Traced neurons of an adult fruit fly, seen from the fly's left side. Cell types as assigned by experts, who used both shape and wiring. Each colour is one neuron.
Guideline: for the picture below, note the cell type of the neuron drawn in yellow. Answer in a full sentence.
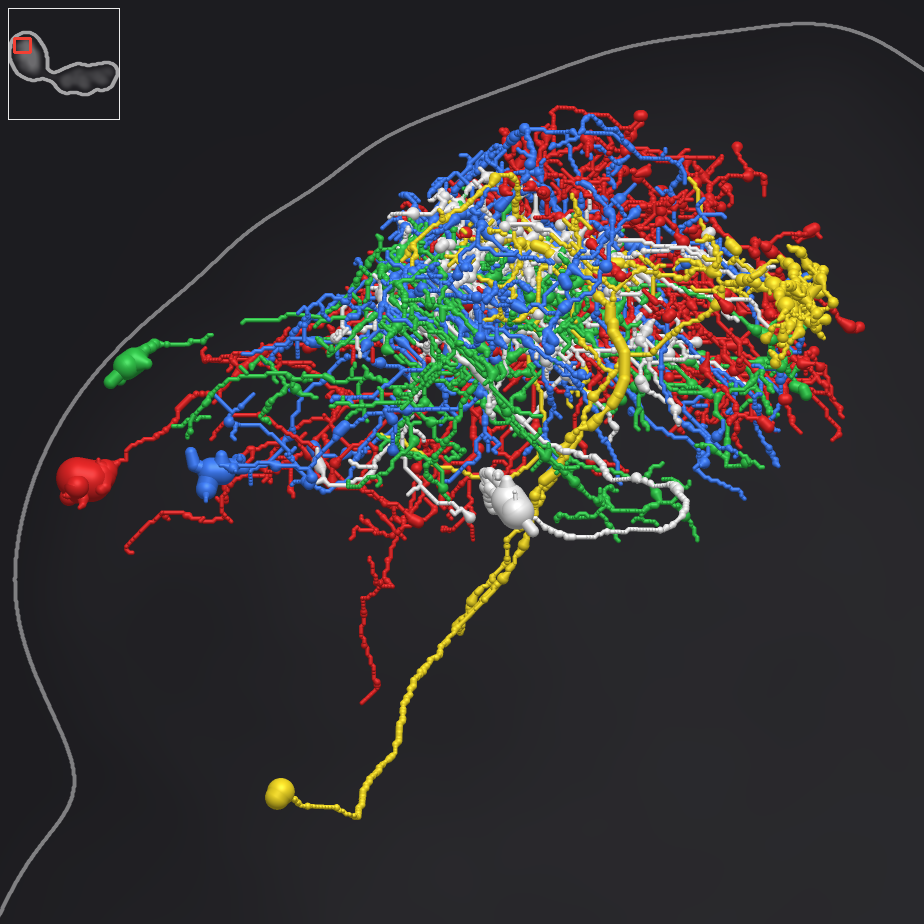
The cell type is SMP170.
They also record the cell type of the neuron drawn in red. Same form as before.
The cell type is SMP082.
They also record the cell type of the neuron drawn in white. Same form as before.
The cell type is SMP027.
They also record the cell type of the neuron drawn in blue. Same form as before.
The cell type is SMP084.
